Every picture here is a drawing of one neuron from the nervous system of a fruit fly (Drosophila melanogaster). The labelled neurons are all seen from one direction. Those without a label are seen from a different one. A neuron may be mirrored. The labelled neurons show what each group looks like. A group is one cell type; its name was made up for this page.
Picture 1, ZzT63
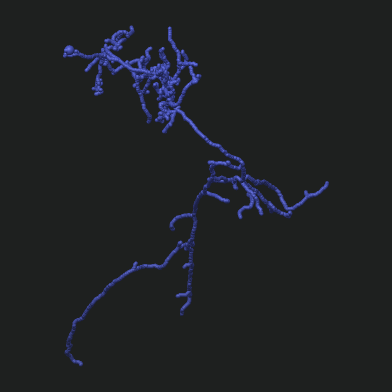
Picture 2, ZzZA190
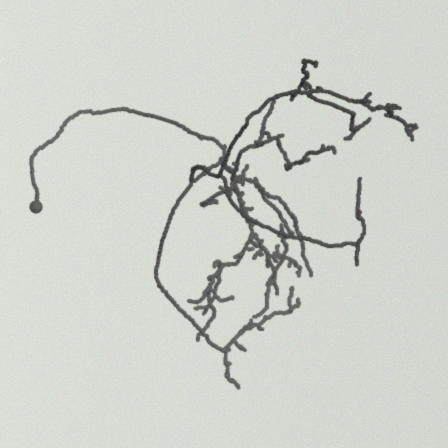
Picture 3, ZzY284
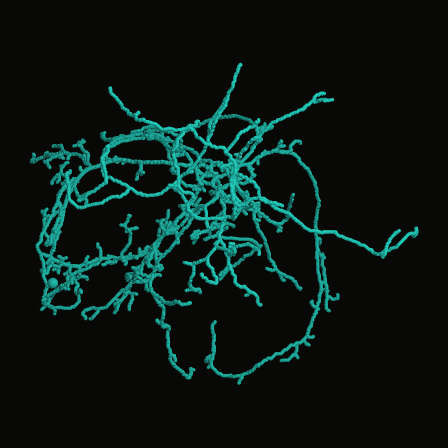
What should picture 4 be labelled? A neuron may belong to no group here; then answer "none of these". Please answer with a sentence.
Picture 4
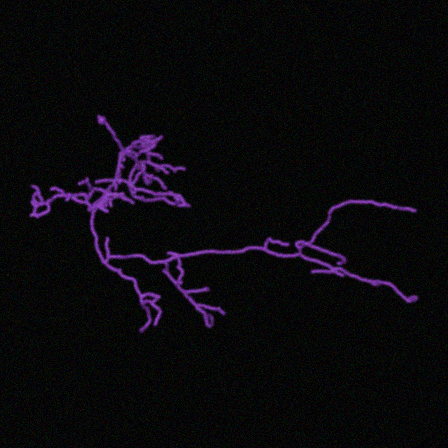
It belongs to ZzT63.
